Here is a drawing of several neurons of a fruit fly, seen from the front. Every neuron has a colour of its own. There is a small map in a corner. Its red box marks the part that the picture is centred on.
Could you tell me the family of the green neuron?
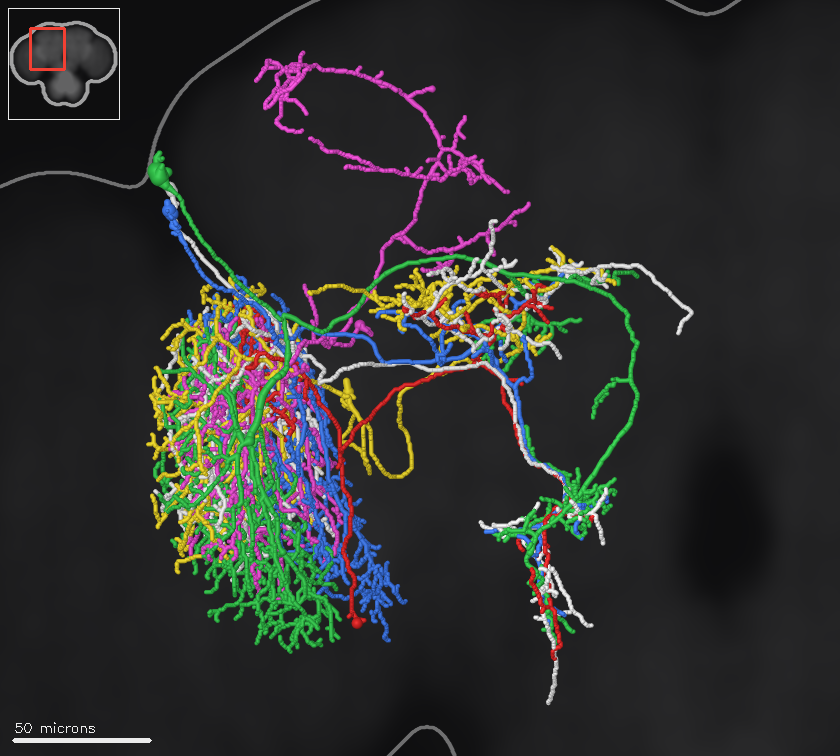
hemilineage LHl4_posterior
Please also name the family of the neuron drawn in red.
LoVP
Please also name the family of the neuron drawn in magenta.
hemilineage VPNp&v1_posterior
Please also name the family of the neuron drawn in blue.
LoVP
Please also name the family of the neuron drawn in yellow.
LoVP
